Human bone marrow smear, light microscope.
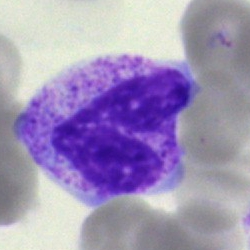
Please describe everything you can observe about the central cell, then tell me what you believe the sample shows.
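Looking closely, the outline is irregular, not round. The nucleus is elongated, running diagonally from the left side toward the upper right. Its chromatin stains dark purple and looks coarse rather than smooth. Numerous purple granules fill the cytoplasm. This is a band neutrophil.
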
